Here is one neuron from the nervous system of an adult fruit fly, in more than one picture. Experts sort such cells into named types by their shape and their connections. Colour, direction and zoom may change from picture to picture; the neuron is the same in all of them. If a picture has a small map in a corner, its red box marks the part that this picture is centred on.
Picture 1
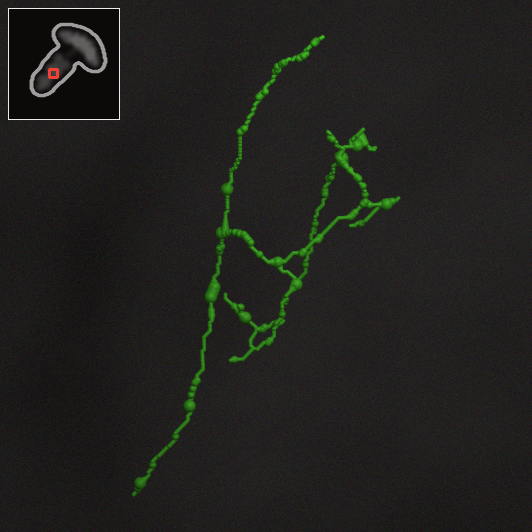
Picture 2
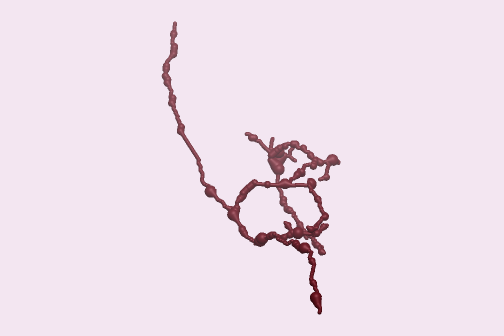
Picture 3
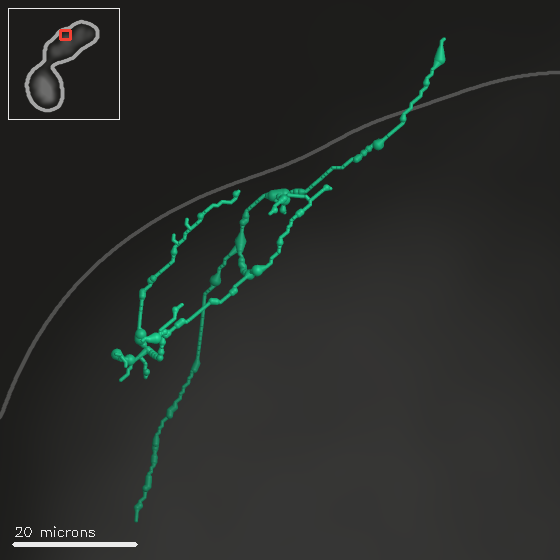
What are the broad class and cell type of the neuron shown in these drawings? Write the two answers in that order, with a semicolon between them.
sensory neuron entering the nerve cord; SNxx33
